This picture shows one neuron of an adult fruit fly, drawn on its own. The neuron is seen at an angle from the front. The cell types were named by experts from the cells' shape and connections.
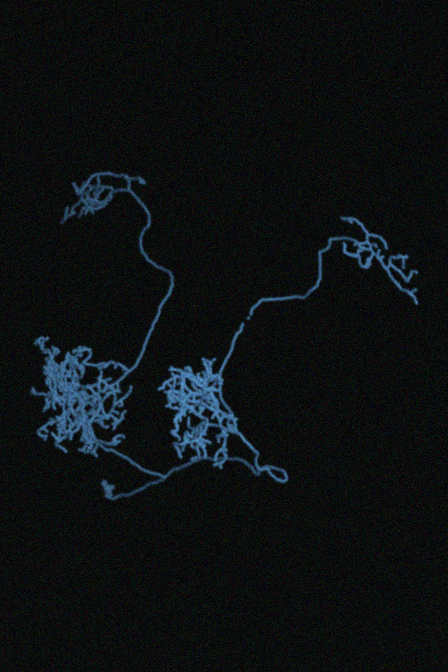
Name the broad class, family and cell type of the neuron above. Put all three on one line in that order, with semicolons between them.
central-brain intrinsic neuron; class ALPN; M_ilPNm90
